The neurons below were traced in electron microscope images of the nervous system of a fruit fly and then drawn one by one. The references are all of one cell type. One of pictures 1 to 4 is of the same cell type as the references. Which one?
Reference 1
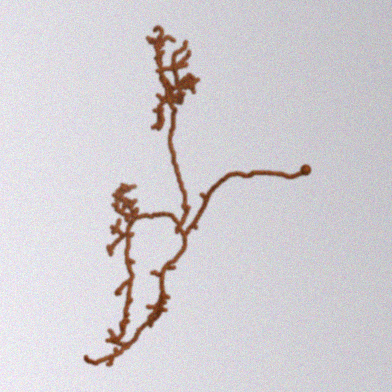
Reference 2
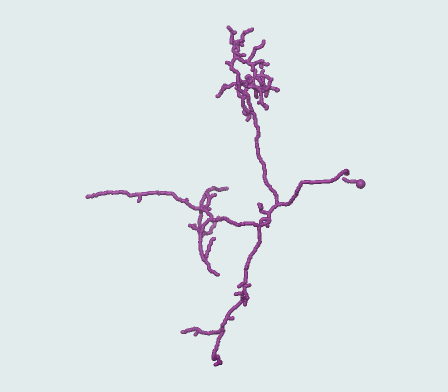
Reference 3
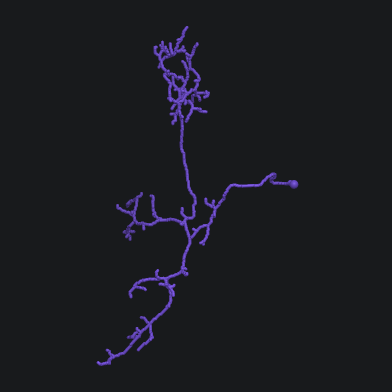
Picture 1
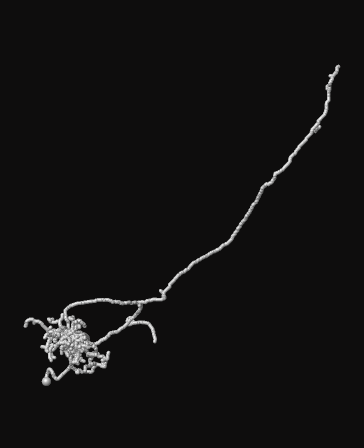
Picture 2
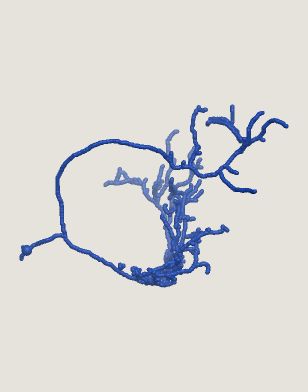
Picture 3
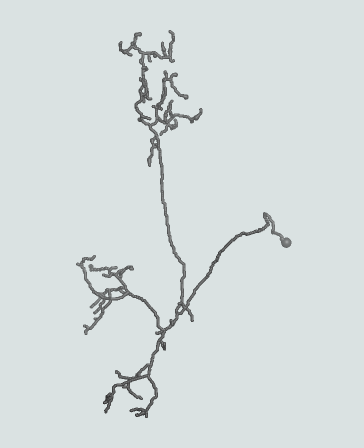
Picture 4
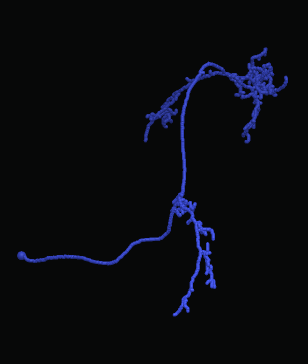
3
